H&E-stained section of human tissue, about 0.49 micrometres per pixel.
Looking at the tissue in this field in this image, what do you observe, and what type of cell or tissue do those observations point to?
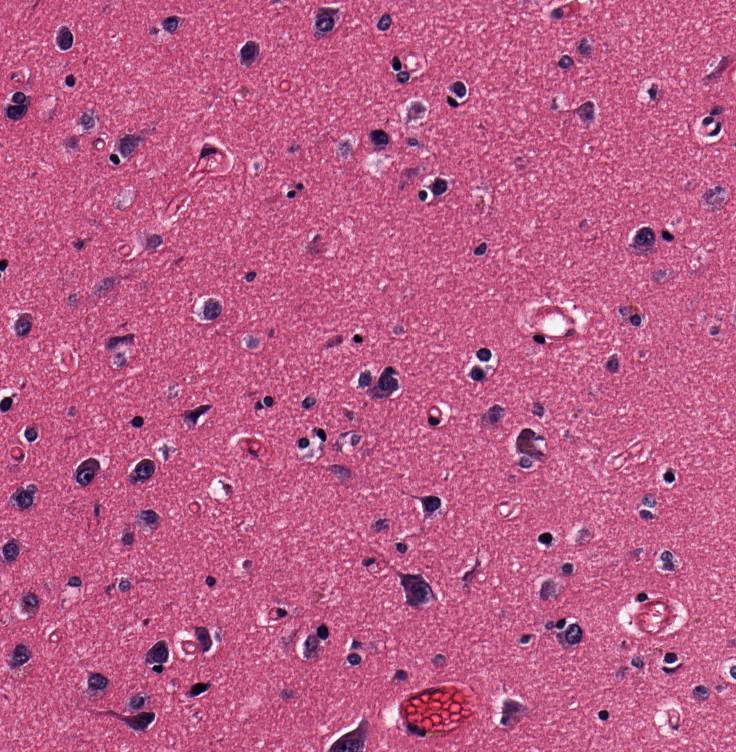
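Cells are scattered singly and fairly evenly, never grouped into glands, tubules or other units. Between them: finely granular pink neuropil with tiny pale vacuoles. Scattered neurons, like one at lower centre, have angular, triangular purple bodies and a tapering process. That's cerebral cortex.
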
